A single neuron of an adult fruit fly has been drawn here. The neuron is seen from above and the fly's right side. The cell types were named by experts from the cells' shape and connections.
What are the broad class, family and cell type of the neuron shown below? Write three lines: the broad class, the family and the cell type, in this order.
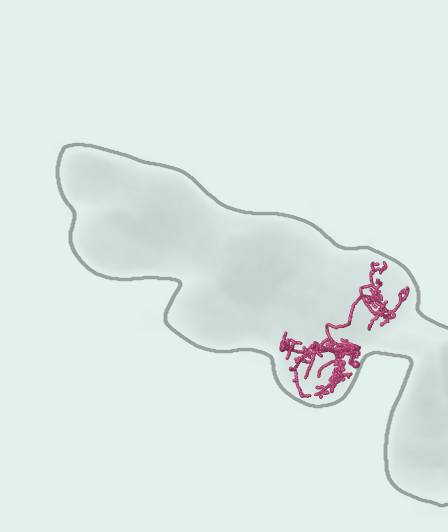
nerve-cord intrinsic neuron
hemilineage 10B
IN10B014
